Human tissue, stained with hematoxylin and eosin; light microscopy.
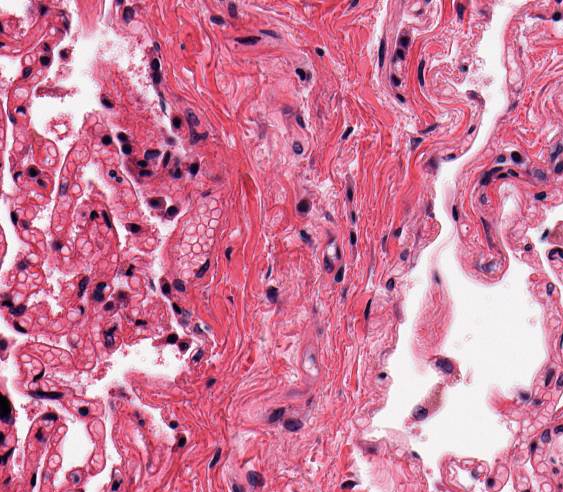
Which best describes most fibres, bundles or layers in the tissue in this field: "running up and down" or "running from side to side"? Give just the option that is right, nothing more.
Running up and down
